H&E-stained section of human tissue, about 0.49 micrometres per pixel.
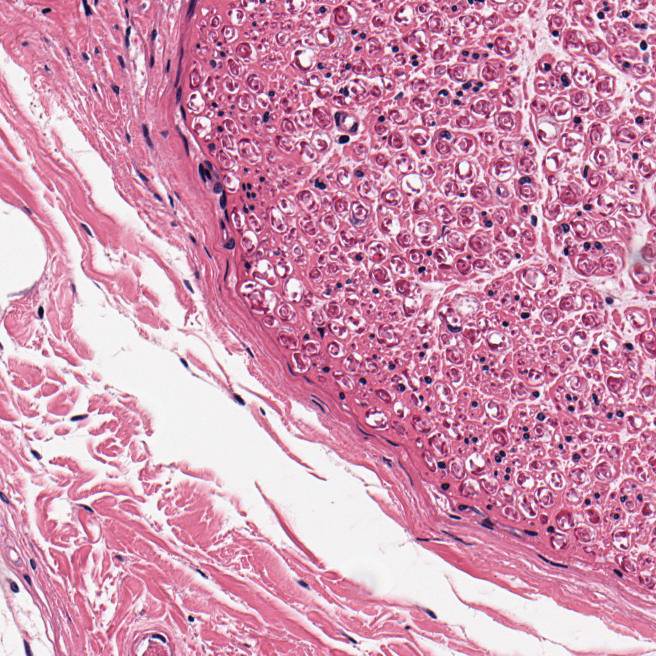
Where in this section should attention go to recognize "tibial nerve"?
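Start at the upper right: a large rounded bundle of closely packed nerve fibres, fitting the tibial nerve.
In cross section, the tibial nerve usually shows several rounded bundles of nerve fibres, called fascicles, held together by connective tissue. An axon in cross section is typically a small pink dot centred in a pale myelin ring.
Each fibre here, cut across, shows that ring and dot. A thin layered pink sheath with flattened spindle-shaped nuclei wraps the bundle's lower-left edge. Lower left: wavy pink collagen bundles with few nuclei.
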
